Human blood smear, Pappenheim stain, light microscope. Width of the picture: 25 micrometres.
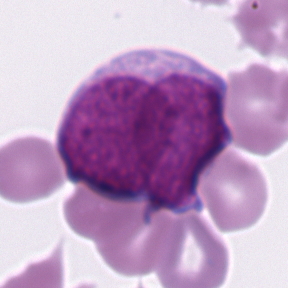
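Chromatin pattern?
Finely stippled and lacy, no coarse dark clumps.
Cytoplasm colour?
Pale greyish-blue.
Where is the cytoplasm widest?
Above the nucleus, forming a pale cap.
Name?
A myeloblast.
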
